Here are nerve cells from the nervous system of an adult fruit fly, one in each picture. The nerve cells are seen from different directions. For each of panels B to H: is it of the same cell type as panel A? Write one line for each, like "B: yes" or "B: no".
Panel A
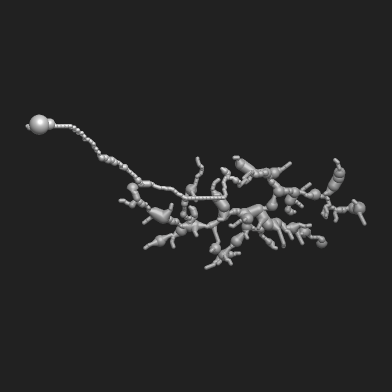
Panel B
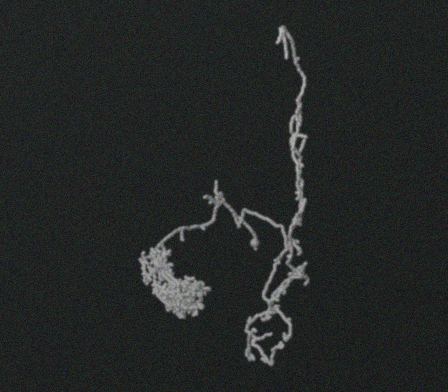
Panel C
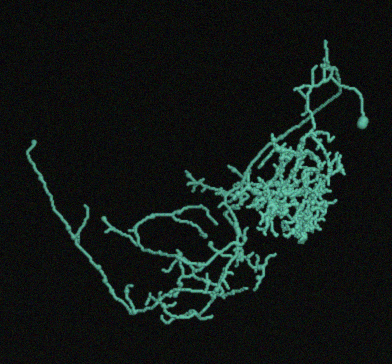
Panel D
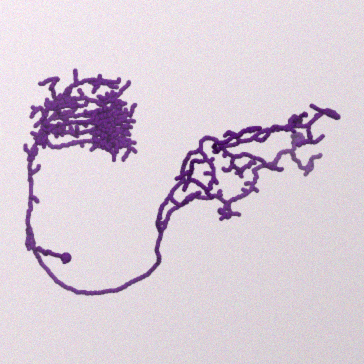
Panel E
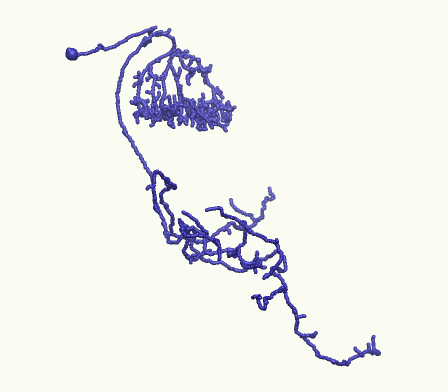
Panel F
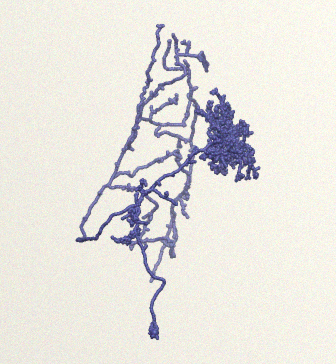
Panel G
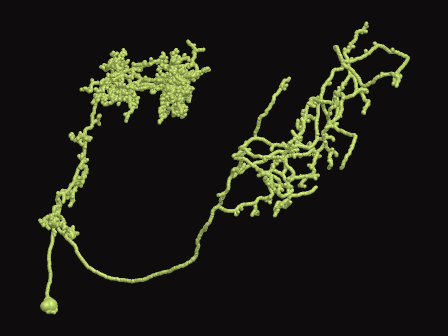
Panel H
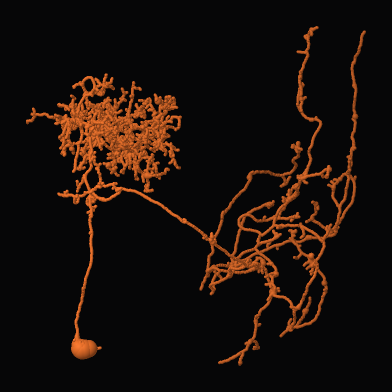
B: no
C: no
D: no
E: no
F: no
G: no
H: no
